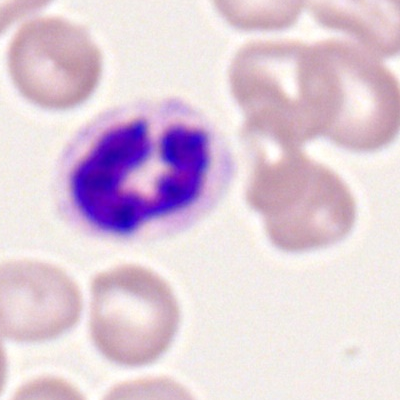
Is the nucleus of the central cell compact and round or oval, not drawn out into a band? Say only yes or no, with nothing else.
No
